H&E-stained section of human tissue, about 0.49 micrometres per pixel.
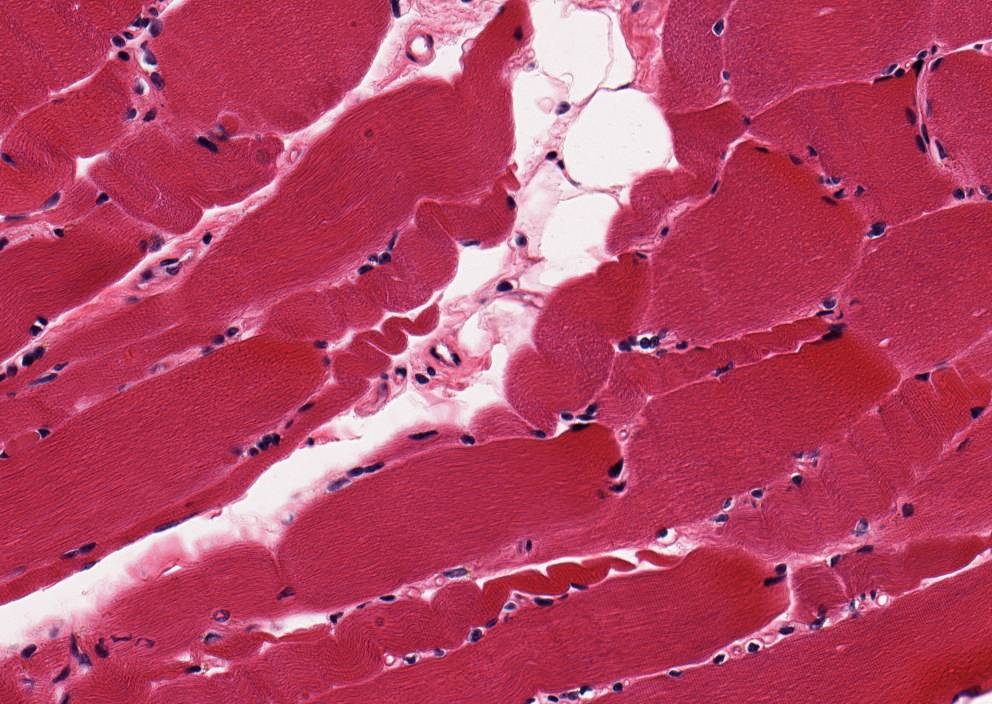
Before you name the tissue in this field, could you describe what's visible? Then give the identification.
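First, the fibre nuclei: dark, flattened, and placed at the edges of the fibres, not at their centres. Second, the fibres themselves show faint cross-striations. Third, several fibres near the bottom centre have wavy, pleated outlines from contraction or folding. The tissue is skeletal muscle.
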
